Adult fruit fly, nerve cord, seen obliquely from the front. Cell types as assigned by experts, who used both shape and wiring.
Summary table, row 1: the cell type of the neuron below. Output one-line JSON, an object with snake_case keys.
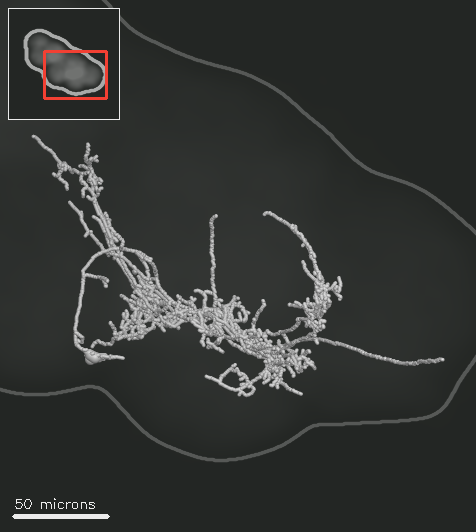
{"cell_type": "ANXXX139"}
